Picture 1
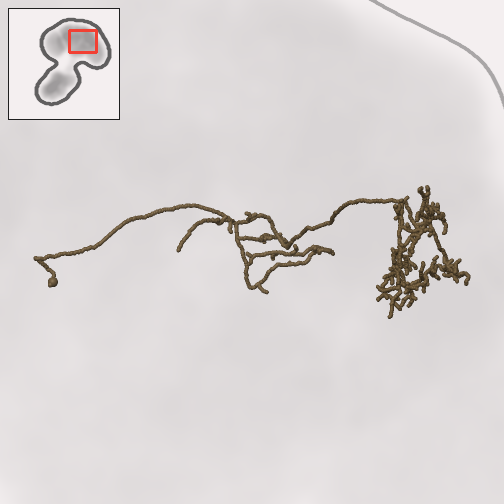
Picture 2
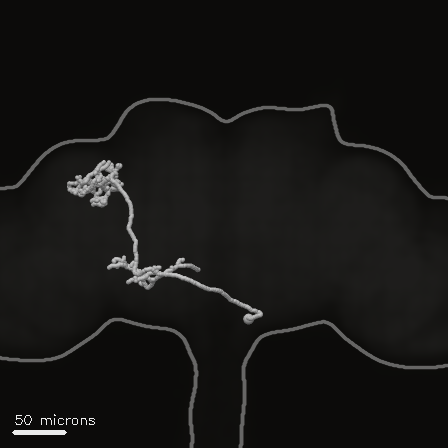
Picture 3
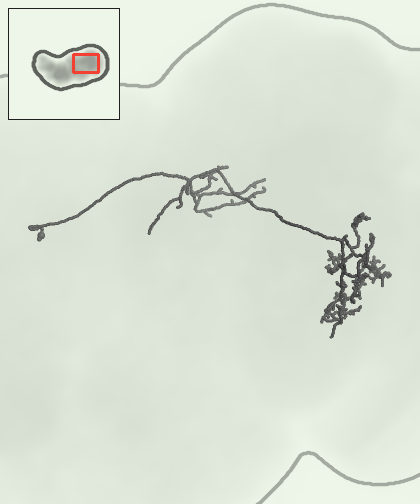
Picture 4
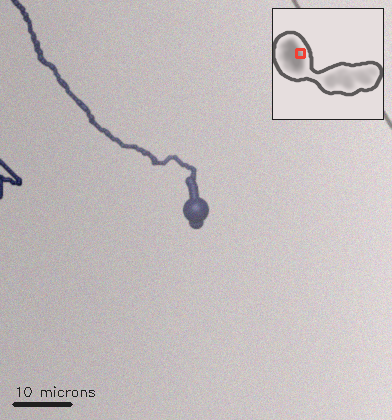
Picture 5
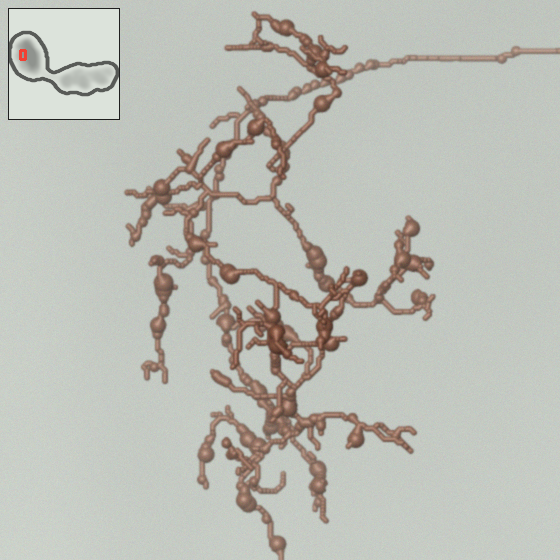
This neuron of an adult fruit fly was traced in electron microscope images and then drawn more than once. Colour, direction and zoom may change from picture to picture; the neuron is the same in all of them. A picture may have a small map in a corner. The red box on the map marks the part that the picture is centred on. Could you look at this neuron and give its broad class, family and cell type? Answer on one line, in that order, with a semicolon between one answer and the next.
central-brain intrinsic neuron; hemilineage DM6_posterior; AVLP580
